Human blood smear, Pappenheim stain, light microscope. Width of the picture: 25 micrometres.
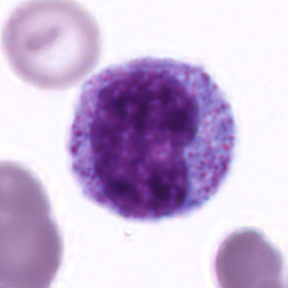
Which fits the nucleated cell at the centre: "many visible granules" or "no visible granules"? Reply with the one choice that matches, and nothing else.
Many visible granules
